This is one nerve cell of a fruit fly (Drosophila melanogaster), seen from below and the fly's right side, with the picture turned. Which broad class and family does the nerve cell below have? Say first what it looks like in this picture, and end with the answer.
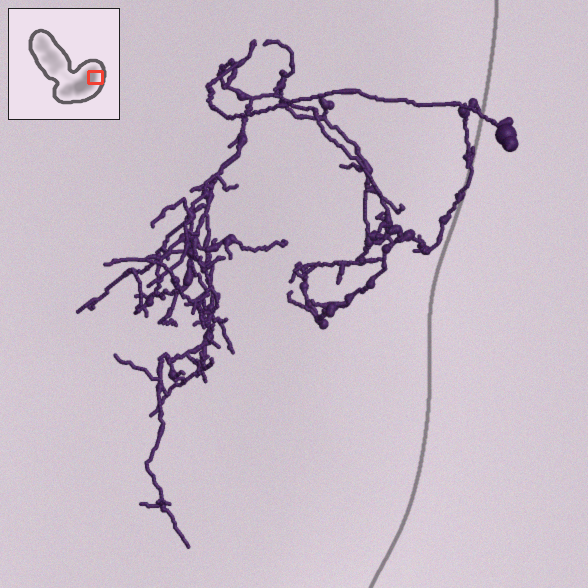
It lies in the brain. The cell body can be seen at the upper right of the picture. Dozens of branch ends can be seen. Its broad class is central-brain intrinsic neuron. Its family is hemilineage SLPav3.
